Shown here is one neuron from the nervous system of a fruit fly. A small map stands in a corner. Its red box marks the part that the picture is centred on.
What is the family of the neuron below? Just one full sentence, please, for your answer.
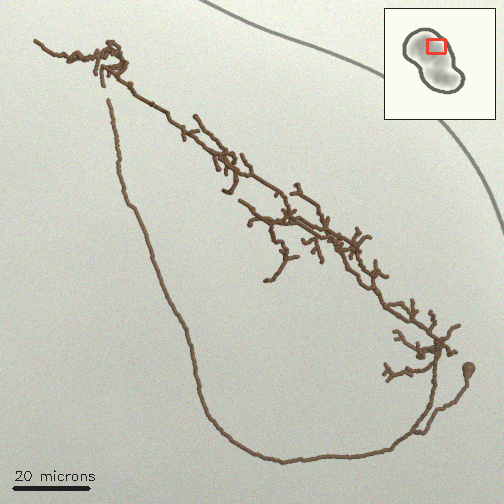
In terms of family, the neuron is hemilineage LHl2_dorsal.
